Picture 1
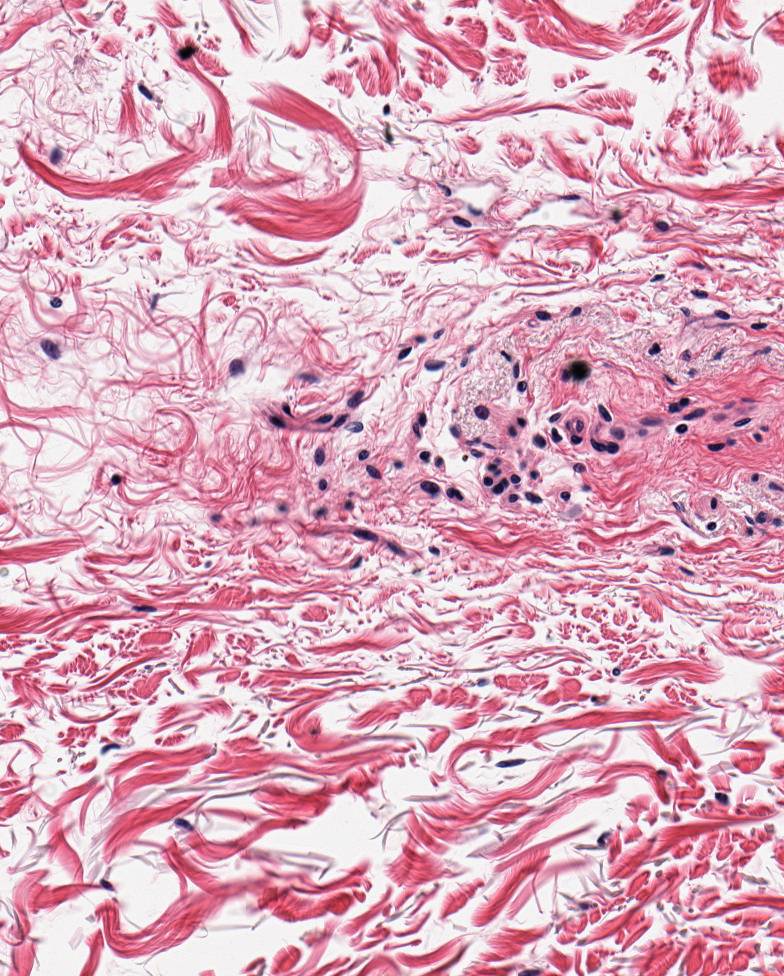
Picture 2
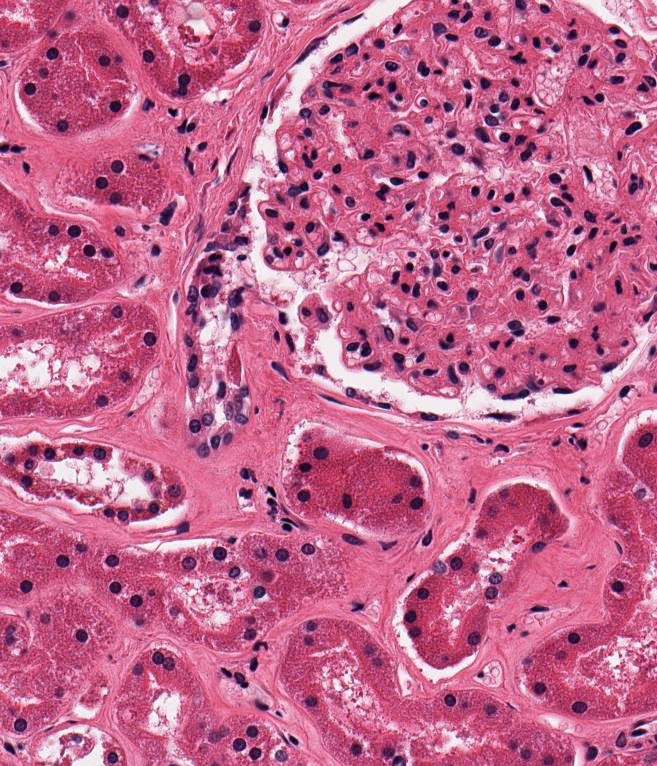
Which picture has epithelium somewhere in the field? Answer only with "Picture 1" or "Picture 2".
Picture 2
